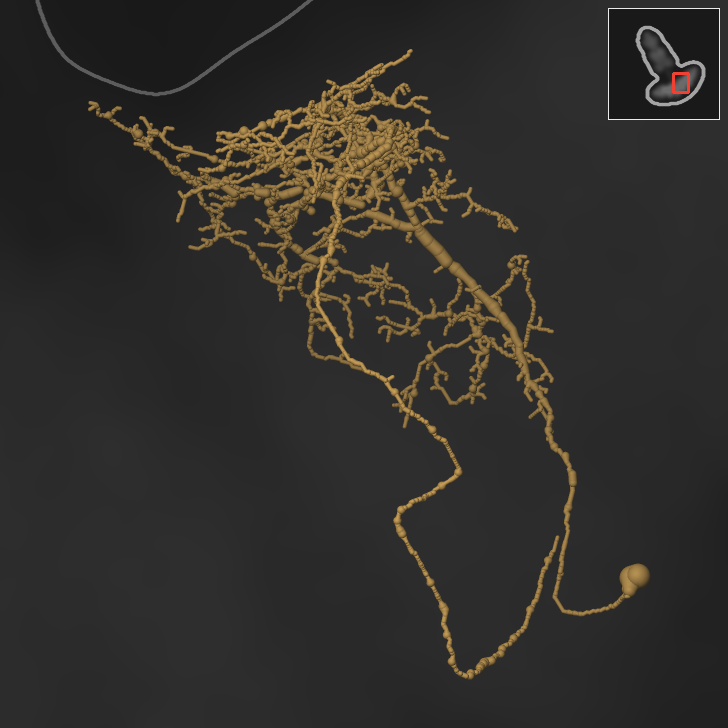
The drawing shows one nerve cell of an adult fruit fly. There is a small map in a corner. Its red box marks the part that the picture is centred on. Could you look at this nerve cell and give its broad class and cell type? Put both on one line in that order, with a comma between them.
central-brain intrinsic neuron, GNG507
